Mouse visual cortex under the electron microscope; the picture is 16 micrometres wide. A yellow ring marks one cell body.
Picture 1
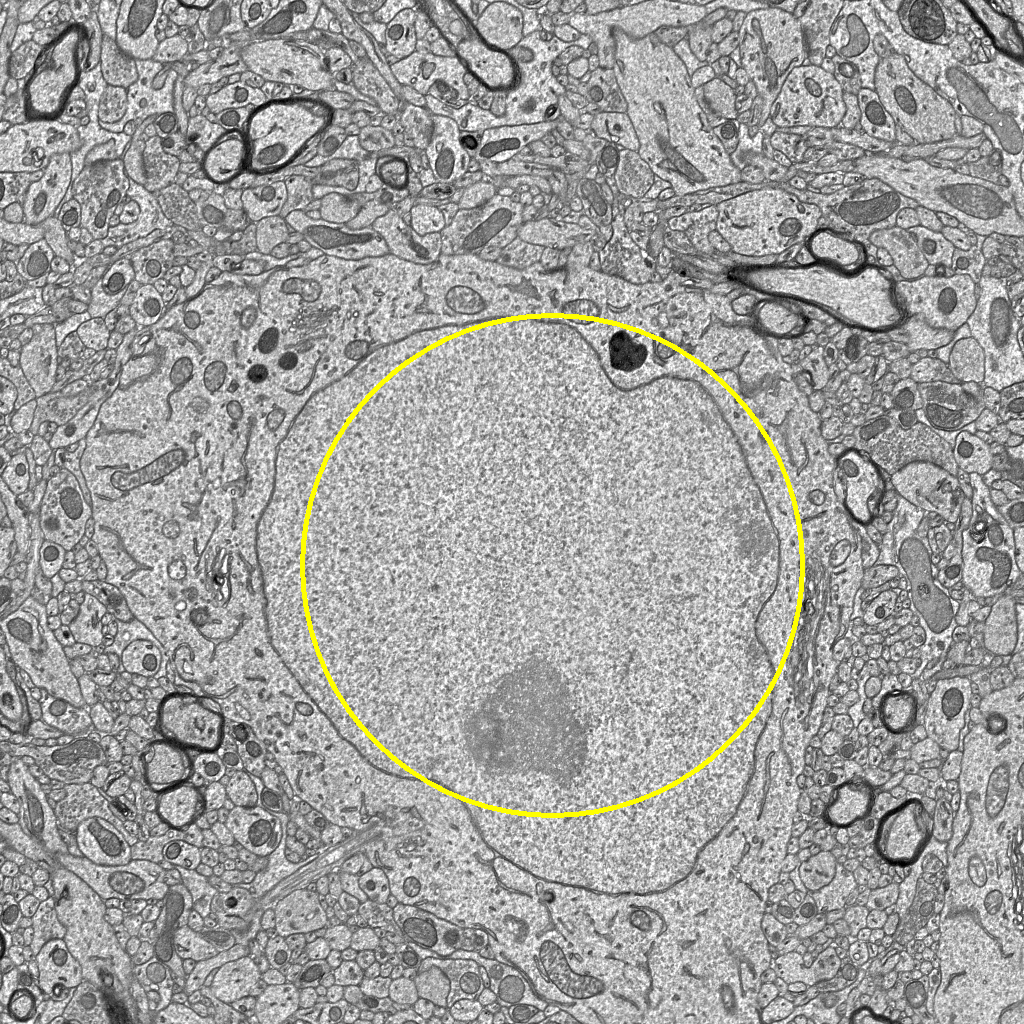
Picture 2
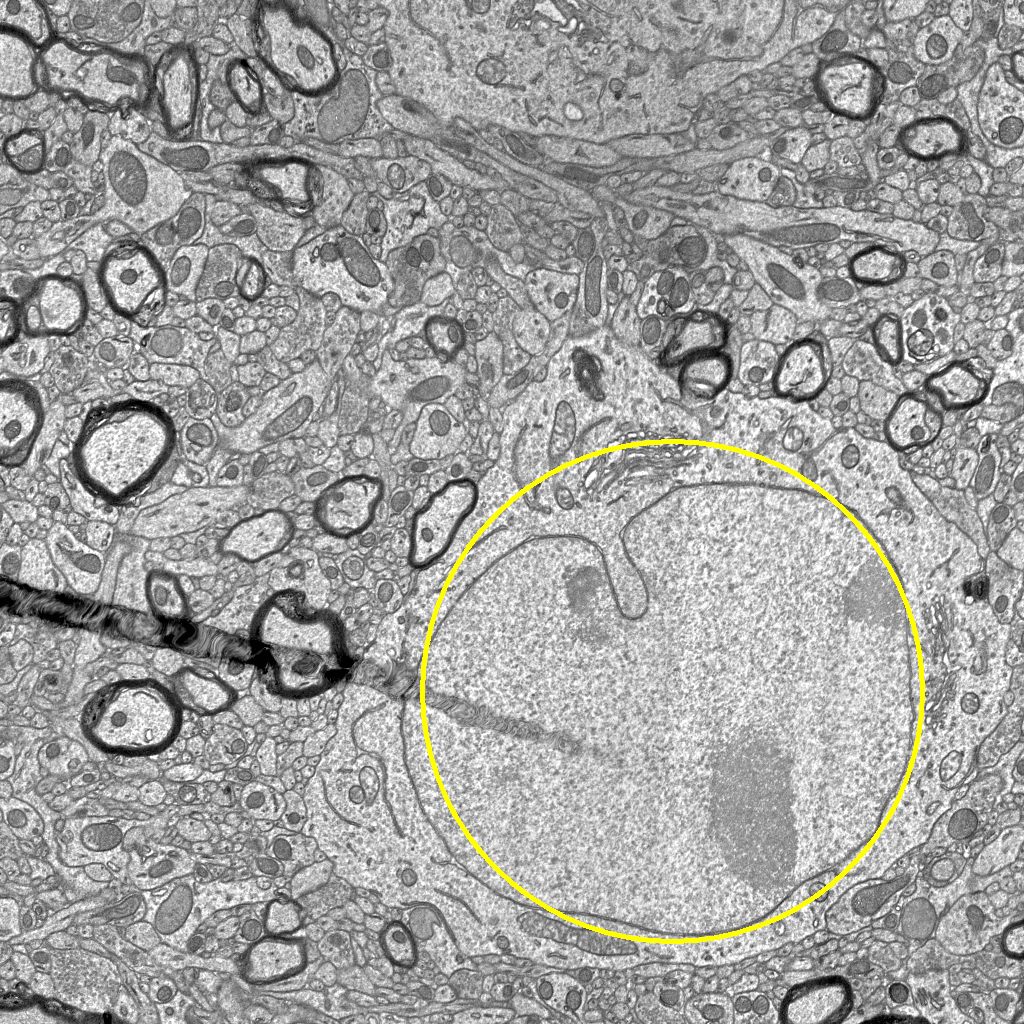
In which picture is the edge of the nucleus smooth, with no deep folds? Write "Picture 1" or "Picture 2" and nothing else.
Picture 1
